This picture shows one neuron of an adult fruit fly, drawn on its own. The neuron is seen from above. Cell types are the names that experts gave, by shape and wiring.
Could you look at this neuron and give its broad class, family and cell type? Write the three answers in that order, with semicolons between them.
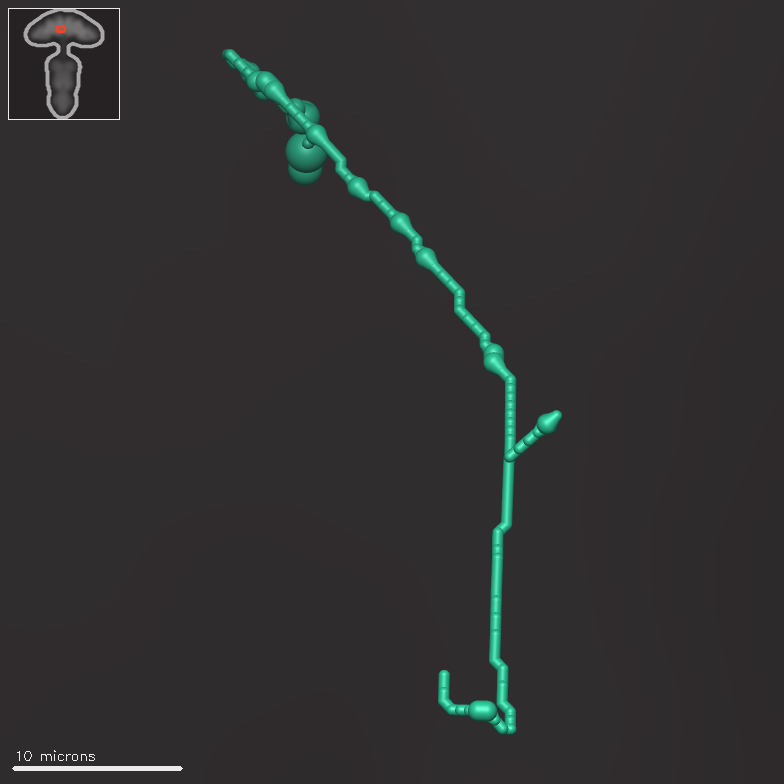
sensory neuron entering the brain; class mechanosensory; BM_InOm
